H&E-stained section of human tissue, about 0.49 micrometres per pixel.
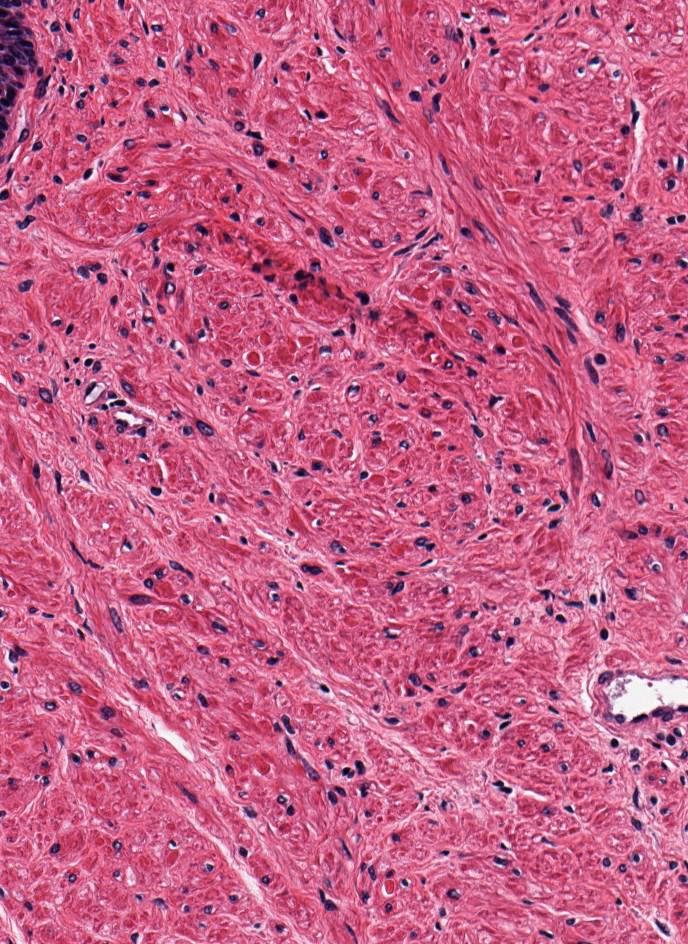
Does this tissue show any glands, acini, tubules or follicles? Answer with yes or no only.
No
